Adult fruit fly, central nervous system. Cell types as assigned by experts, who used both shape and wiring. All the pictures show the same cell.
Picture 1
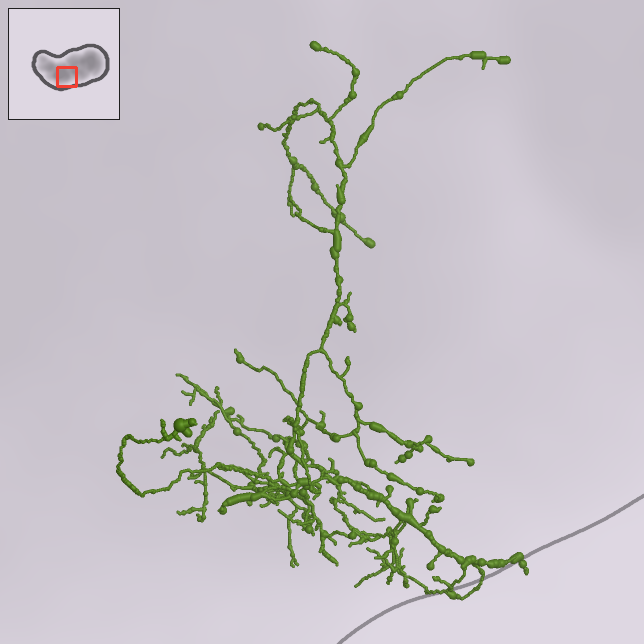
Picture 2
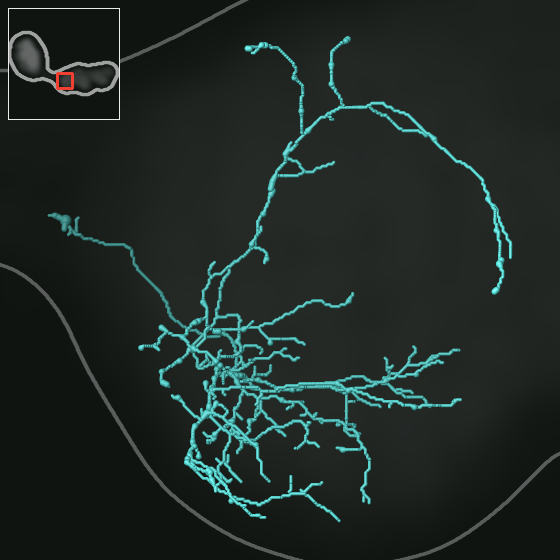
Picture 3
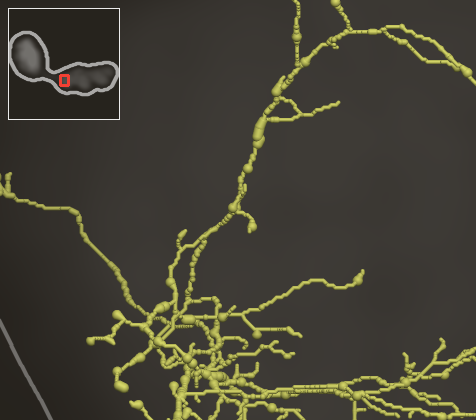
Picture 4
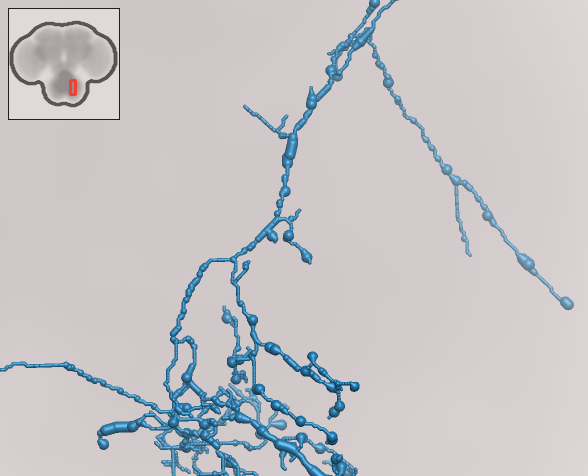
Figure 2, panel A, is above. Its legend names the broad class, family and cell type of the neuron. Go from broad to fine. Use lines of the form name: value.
broad class: nerve-cord intrinsic neuron
family: hemilineage 09B
cell type: IN09B038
